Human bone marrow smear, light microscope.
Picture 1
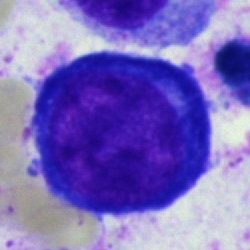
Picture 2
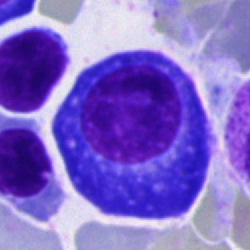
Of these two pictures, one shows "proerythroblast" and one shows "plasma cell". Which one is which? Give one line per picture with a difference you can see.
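Picture 1: proerythroblast. The cytoplasm forms a thin rim of deep blue around the nucleus.
Picture 2: plasma cell. The cytoplasm is abundant and occupies more of the cell than the nucleus does.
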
